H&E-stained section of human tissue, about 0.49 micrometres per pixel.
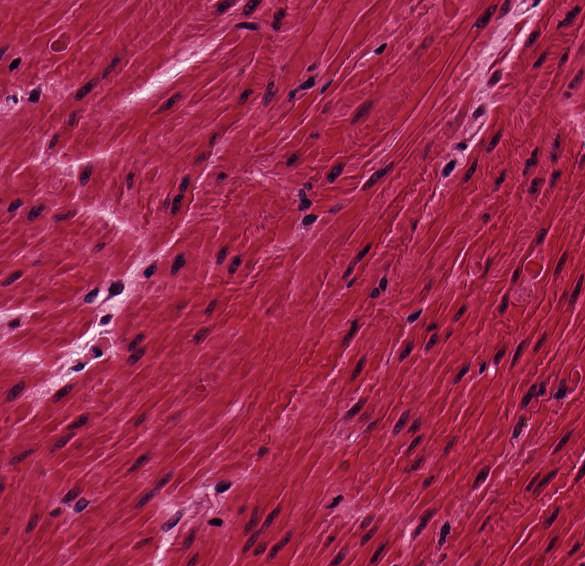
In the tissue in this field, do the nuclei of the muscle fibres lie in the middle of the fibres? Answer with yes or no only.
Yes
